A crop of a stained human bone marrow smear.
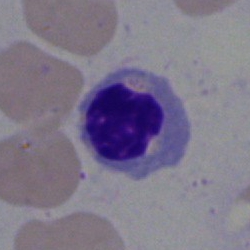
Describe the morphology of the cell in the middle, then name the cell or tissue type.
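The nucleus lies off-centre, toward the left side of the cell. Its chromatin is dense and dark purple. A small pale clear zone abuts the top edge of the nucleus. The cytoplasm forms a moderate rim, widest on the right. The cell is an erythroblast.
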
